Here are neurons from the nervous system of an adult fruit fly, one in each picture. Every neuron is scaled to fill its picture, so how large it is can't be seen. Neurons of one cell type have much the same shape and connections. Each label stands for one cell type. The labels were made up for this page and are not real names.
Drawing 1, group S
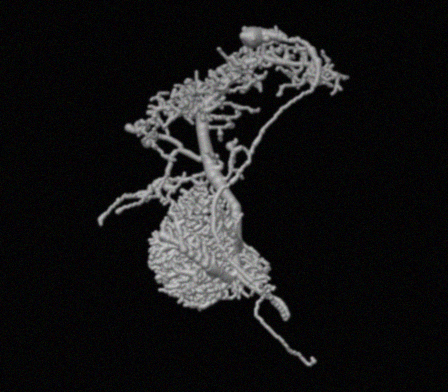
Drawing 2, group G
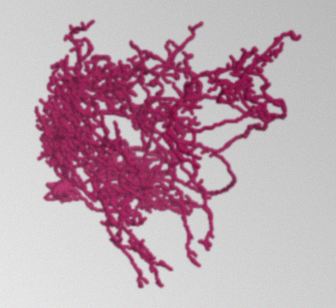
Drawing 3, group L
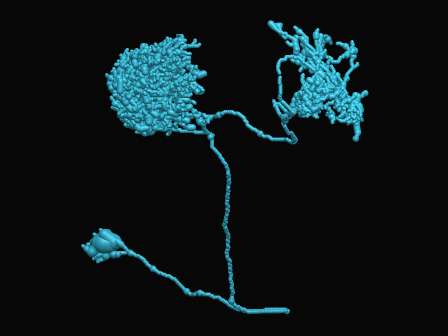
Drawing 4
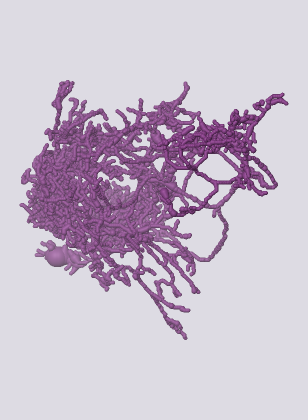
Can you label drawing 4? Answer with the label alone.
group G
